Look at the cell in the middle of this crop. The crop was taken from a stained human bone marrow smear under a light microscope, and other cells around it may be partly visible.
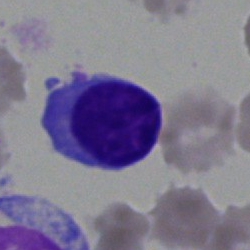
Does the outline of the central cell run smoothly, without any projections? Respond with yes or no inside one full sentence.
No, this cell has a rough edge, ragged or bearing projections, blebs or tags.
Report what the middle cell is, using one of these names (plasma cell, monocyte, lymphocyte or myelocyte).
lymphocyte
